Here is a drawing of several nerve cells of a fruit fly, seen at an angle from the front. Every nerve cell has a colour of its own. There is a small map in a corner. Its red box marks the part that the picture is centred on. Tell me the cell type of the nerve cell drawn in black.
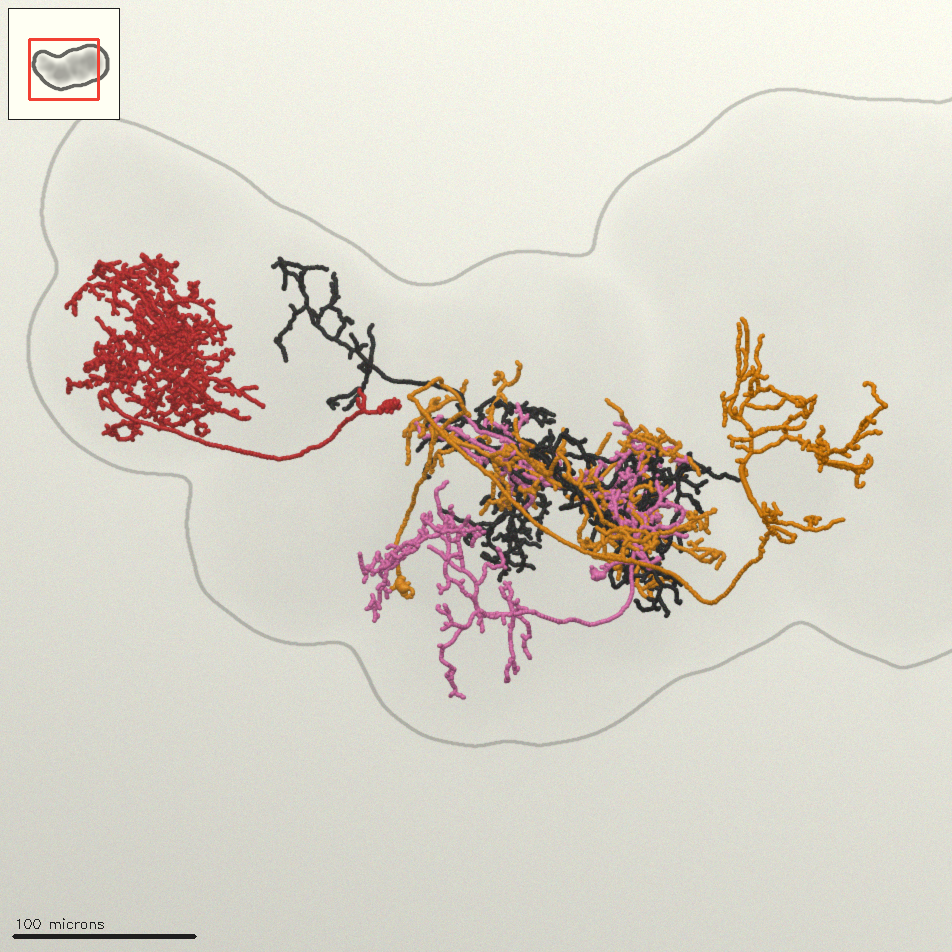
IN03B016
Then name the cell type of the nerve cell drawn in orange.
AN06B011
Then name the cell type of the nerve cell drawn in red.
IN01A015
